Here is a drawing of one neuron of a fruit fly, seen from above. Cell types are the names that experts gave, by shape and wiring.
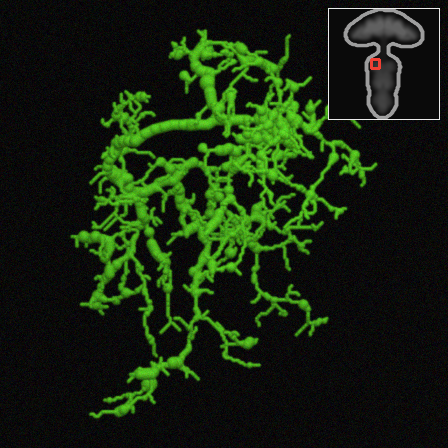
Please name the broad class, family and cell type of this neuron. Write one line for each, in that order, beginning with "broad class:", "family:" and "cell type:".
broad class: nerve-cord intrinsic neuron
family: hemilineage 13A
cell type: IN13A021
